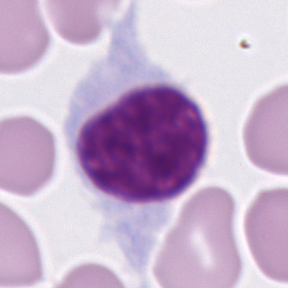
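Hairy cell, the central one in this stained peripheral blood smear. Its outline is irregular and drawn out vertically, tapering above and below the nucleus. That nucleus is round to slightly oval, with a smooth, unlobed outline. The cytoplasm is pale grey-blue, and its edge is ragged and faint rather than sharply defined.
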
